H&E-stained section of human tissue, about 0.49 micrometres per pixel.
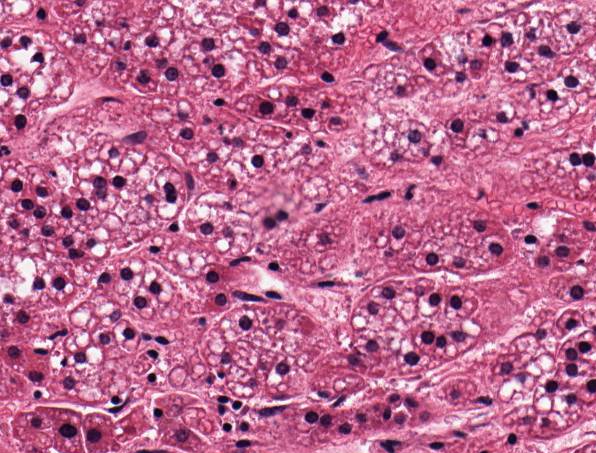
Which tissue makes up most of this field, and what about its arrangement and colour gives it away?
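What we have here is the zona fasciculata of the adrenal gland. Look first at the cytoplasm: abundant and pale, filled with many small clear vacuoles.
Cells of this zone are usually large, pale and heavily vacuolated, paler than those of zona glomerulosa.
Their nuclei are small, round and darkly stained.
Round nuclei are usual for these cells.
Across the field the cells sit in rounded nests, divided by thin pink partitions that carry elongated, spindle-shaped dark nuclei.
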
